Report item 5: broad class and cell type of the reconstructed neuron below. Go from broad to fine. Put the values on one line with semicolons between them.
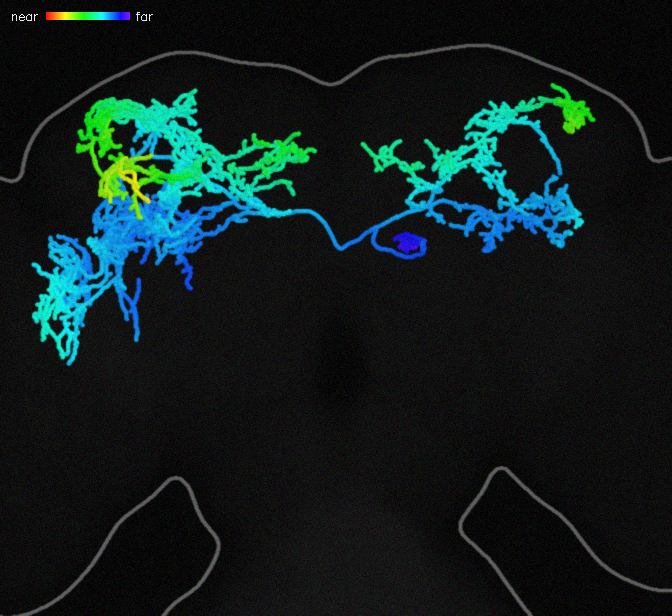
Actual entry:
central-brain intrinsic neuron; 5-HTPMPV01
